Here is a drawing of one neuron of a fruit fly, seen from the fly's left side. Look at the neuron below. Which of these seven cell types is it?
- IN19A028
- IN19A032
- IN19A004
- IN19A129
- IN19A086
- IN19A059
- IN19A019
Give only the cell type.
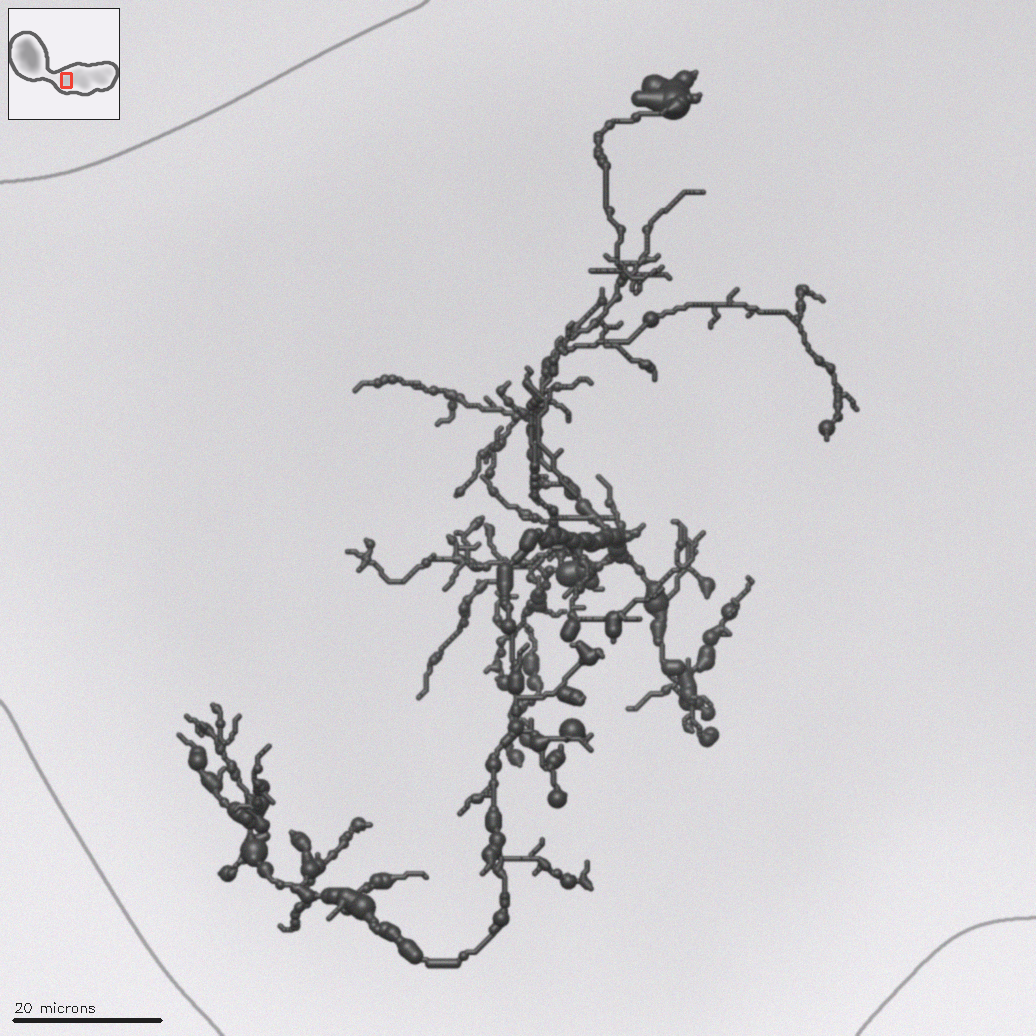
IN19A059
